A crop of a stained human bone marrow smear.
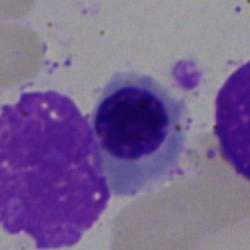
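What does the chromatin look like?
It is dense and stains dark purple.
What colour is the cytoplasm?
Pale blue.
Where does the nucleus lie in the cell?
Toward the upper part, with more cytoplasm below it.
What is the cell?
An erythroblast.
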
